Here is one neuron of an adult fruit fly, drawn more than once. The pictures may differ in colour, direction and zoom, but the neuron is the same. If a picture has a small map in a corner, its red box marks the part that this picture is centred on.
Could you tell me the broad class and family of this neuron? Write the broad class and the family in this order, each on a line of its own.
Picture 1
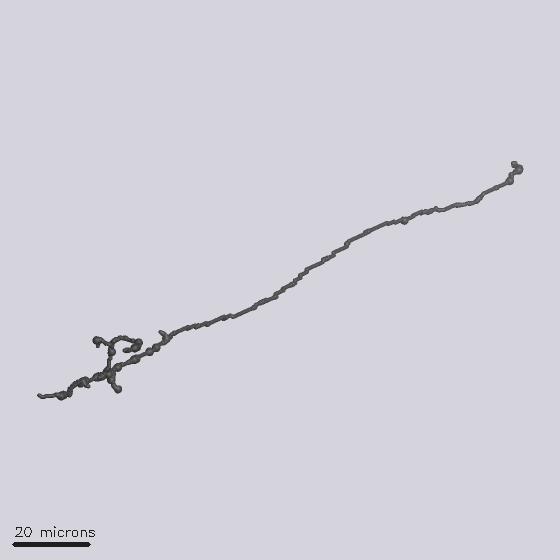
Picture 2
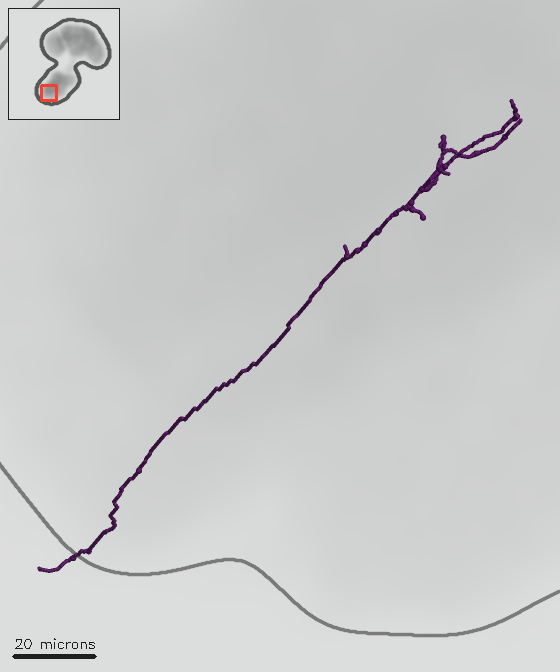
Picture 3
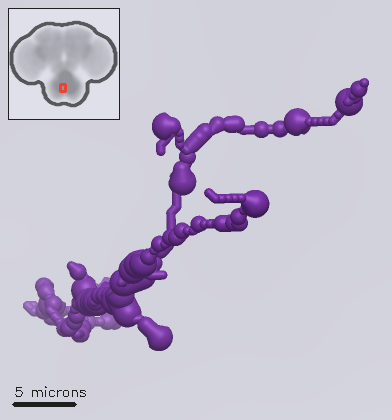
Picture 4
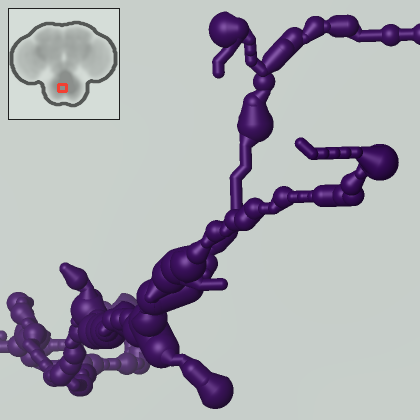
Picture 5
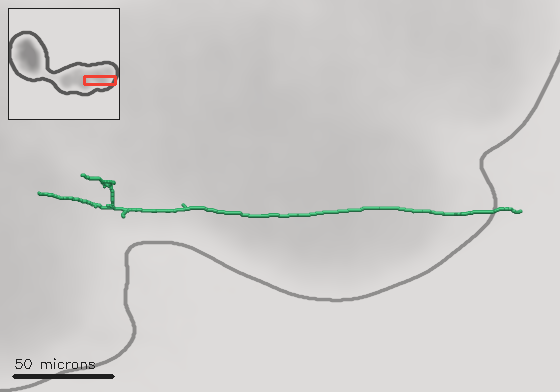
sensory neuron entering the nerve cord
class mechanosensory proprioceptive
